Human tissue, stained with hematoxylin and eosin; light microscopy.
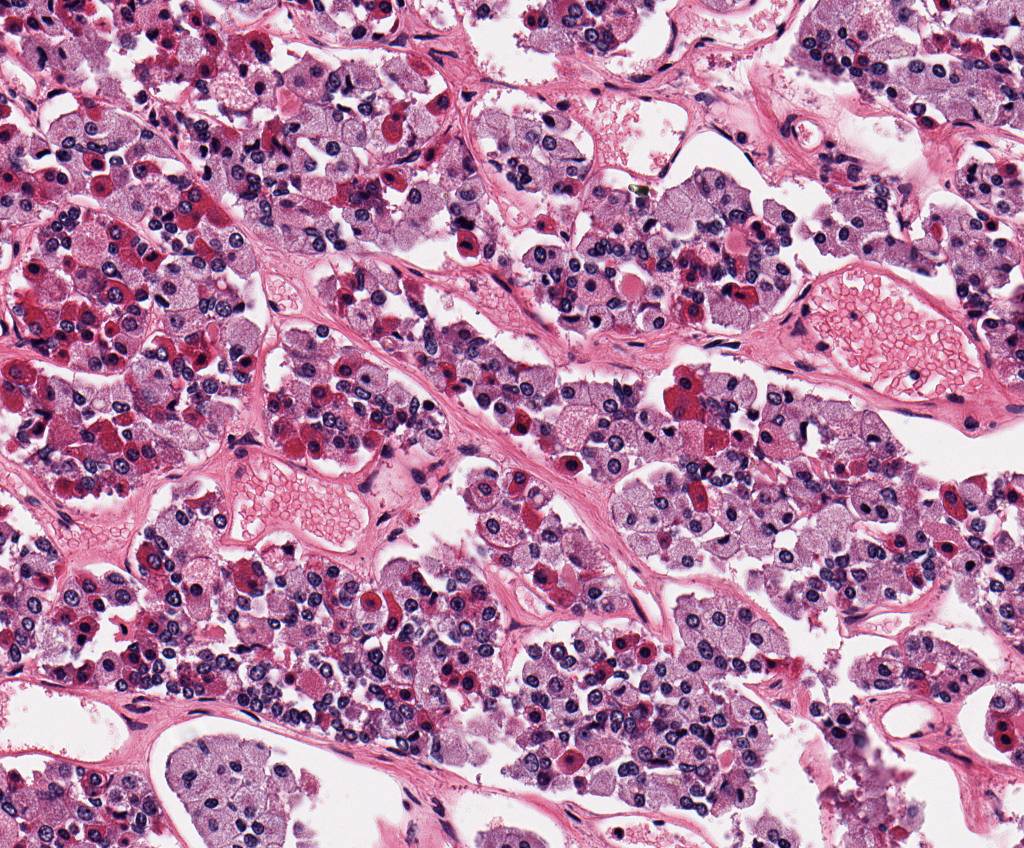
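Pituitary in haematoxylin and eosin stained section. Throughout the field, cells are arranged in nests and cords separated by thin pink fibrous septa. Most cells have pale lilac, finely granular cytoplasm. Nuclei are small, round and dark, and fairly uniform from cell to cell. The scant stroma consists of delicate pink collagen containing a few slender spindle-shaped nuclei; no fat is present.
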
